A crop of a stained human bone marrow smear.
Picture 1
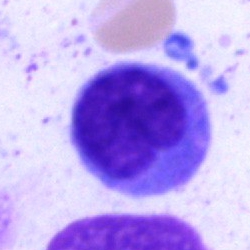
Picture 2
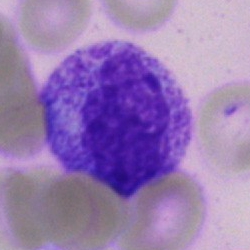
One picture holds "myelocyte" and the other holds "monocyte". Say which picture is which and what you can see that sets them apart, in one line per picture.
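Picture 1: monocyte. No distinct granules are seen in the cytoplasm.
Picture 2: myelocyte. Many dark purple granules are scattered through the cytoplasm.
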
